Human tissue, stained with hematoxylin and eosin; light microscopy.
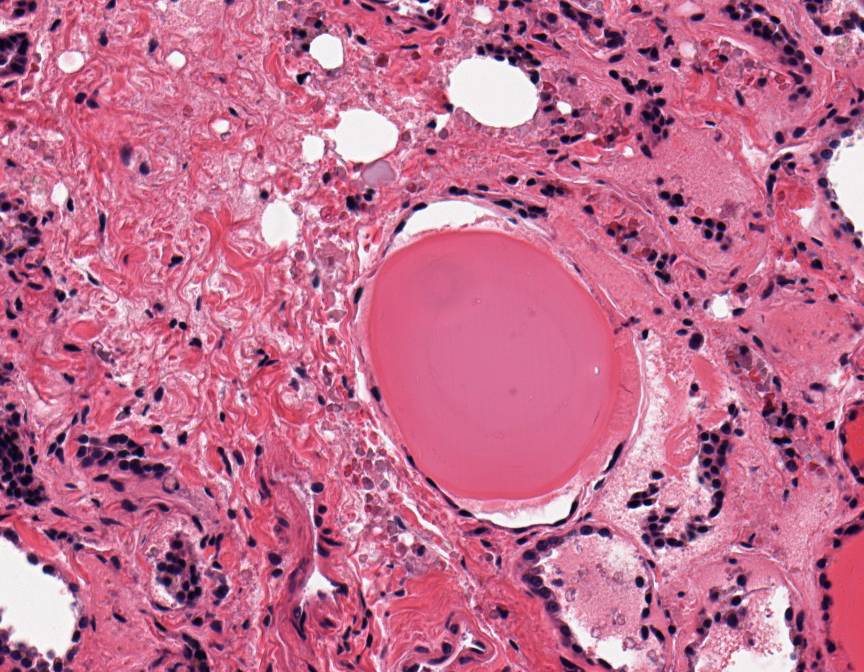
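Thyroid. A thin clear crescent parts the top of an oval pink body from the surrounding cells. At right, small cell groups with dark oval nuclei border spaces of pale, finely granular pink material. Round, sharply outlined empty spaces of varying size sit in the stroma, upper centre.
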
